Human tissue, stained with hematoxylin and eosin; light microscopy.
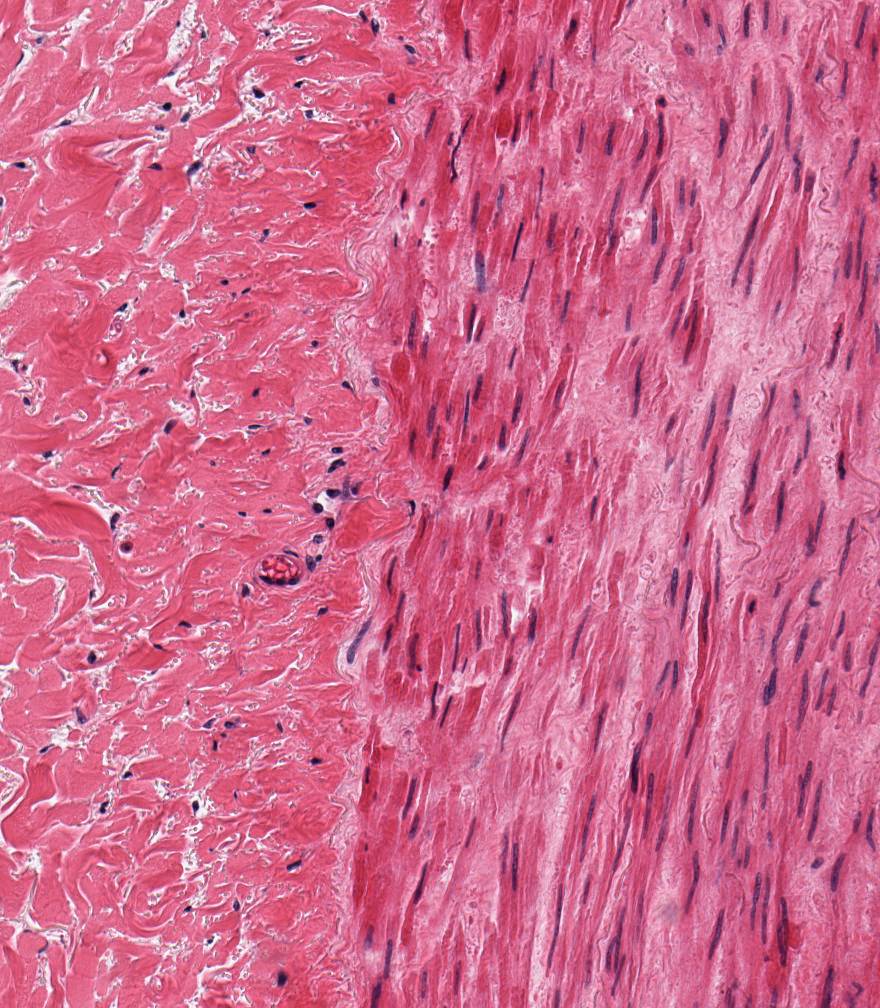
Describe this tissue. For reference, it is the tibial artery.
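Two tissues share this field, meeting along a roughly vertical border: dense connective tissue on the left and smooth muscle on the right. The smooth muscle cells run roughly vertically, from top to bottom. Their nuclei are elongated and cigar-shaped, lying parallel to the cells. No cross-striations are visible in the muscle cells.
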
